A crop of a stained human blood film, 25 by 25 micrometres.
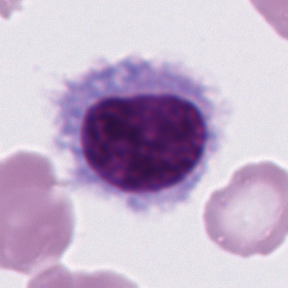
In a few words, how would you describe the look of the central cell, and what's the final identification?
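Fine, hair-like projections fringe the edge of the cell all the way round, and the outline is ragged and fuzzy rather than smooth. The nucleus is a single unlobed oval with a slightly flattened upper edge. No distinct granules are visible in the cytoplasm. The cell is a hairy cell.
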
